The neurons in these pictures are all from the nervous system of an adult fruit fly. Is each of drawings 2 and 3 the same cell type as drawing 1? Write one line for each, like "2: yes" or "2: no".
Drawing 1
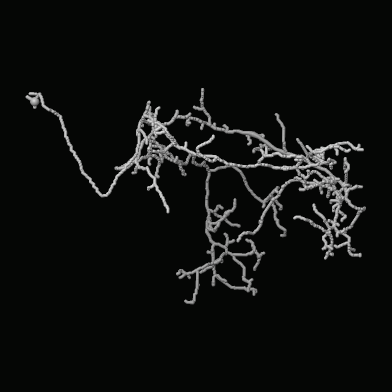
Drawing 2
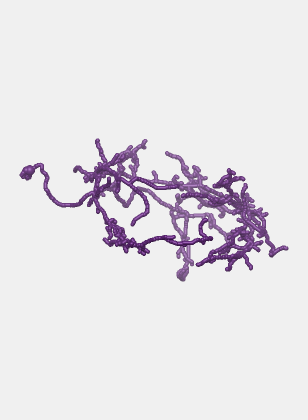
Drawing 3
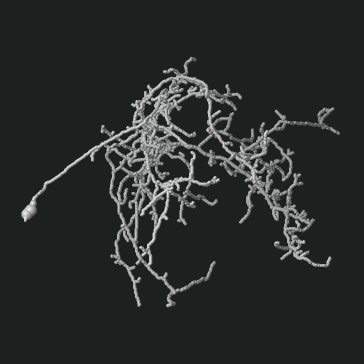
2: no
3: no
